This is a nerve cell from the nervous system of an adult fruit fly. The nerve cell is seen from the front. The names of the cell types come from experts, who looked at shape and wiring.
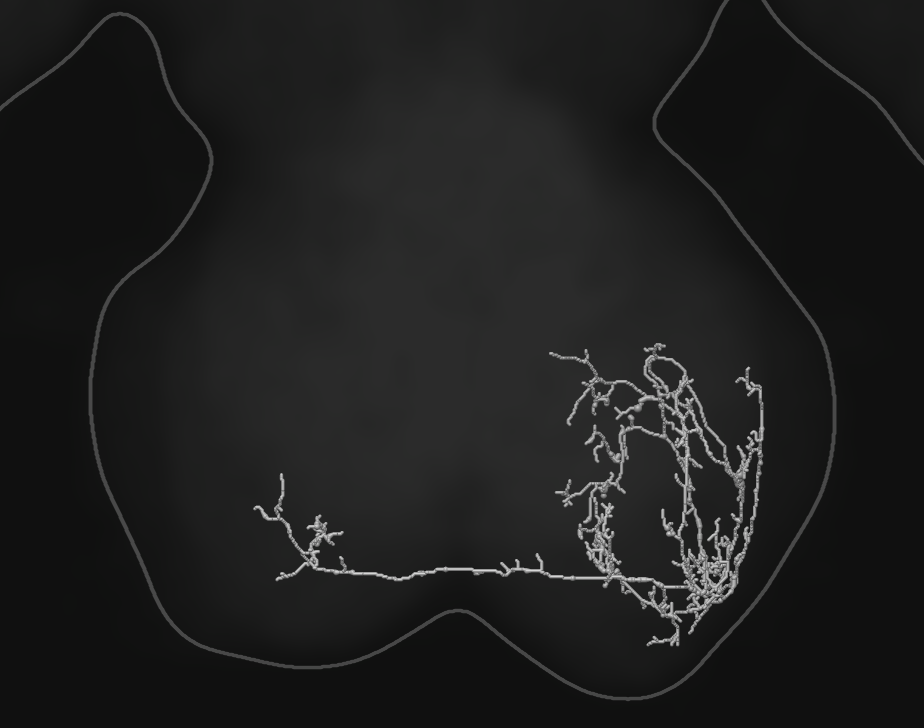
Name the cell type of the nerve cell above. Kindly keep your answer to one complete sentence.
As a matter of cell type, the nerve cell is IN19A041.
